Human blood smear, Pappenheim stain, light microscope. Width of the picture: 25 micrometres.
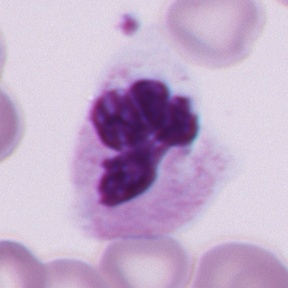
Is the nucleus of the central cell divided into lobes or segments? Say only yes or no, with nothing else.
Yes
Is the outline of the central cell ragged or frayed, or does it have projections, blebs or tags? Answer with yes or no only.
No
